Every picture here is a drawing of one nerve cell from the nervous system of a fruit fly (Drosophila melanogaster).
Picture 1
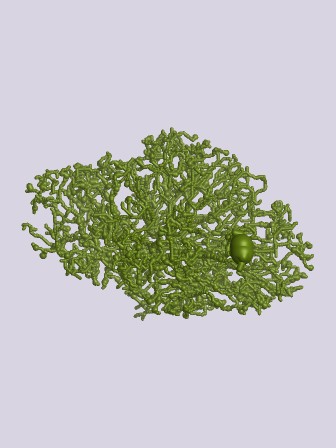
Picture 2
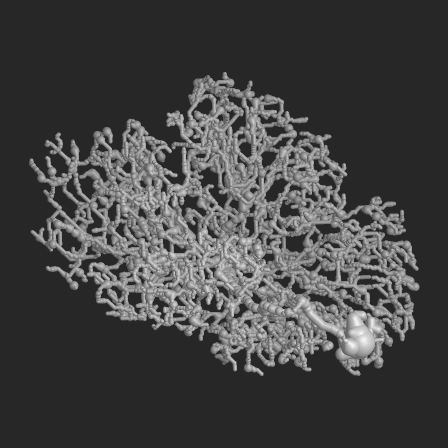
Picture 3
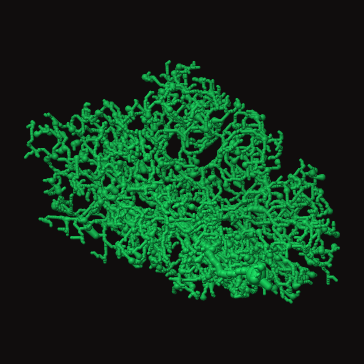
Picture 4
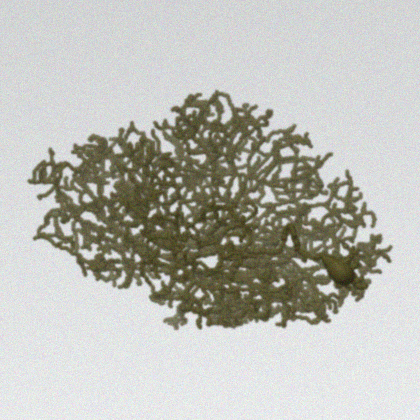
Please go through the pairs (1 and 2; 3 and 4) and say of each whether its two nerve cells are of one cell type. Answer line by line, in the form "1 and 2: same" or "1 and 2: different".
1 and 2: same
3 and 4: same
